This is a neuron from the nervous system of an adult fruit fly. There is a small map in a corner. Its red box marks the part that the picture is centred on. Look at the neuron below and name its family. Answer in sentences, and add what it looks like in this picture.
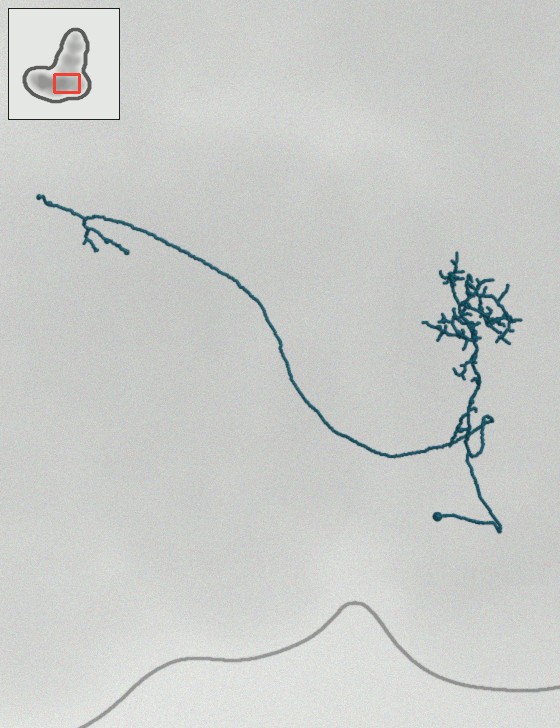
The family is MeVP. It is a visual projection neuron. The cell body can be seen at the lower right of the picture. The picture shows dozens of branch ends.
